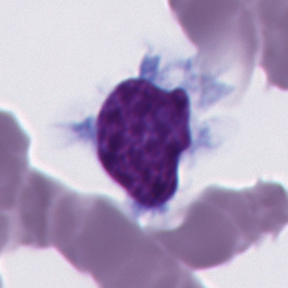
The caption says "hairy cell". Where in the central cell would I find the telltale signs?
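Hairy cell: fine hair-like cytoplasmic projections extend from several sides of this cell.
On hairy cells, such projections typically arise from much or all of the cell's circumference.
Cytoplasm here: pale blue.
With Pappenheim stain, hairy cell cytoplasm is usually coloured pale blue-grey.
Also noted: only scant cytoplasm around the nucleus; chromatin dark purple and coarsely mottled throughout the nucleus.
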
